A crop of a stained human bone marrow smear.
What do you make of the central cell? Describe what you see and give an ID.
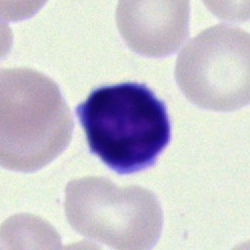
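Almost the whole cell is filled by the nucleus, whose chromatin is dense and stained a very dark purple-blue. Neither granules nor vacuoles are visible in the cell. This central cell is a lymphocyte.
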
